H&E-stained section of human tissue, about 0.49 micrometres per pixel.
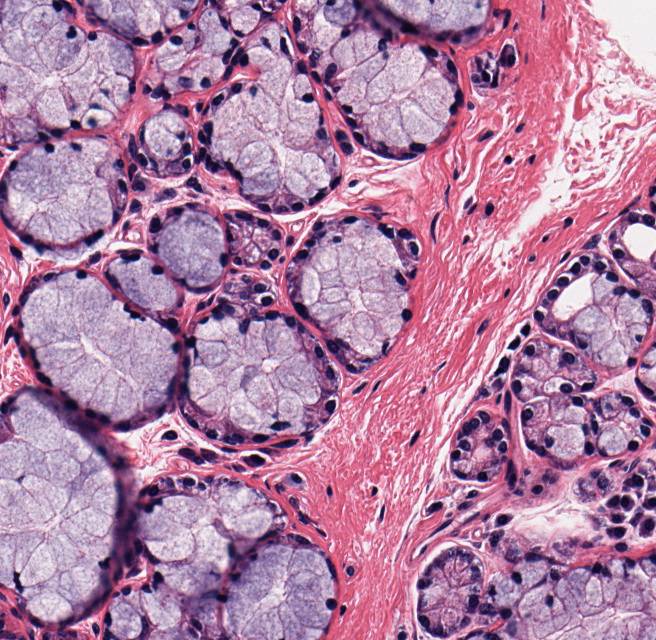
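Minor salivary gland in an H&E section. Large rounded mucous acini take up most of the left half; I note their pale, foamy, bluish-grey cytoplasm and the flattened nuclei pressed against the outer edge of each acinus. Toward the lower right the acini are smaller, with round nuclei and cytoplasm a darker purple than in the mucous acini on the left.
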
